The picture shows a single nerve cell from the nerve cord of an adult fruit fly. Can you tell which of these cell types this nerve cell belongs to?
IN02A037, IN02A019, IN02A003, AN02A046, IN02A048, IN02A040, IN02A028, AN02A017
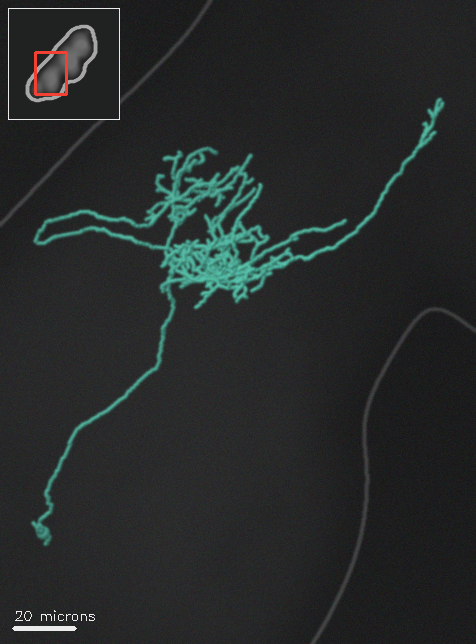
IN02A028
